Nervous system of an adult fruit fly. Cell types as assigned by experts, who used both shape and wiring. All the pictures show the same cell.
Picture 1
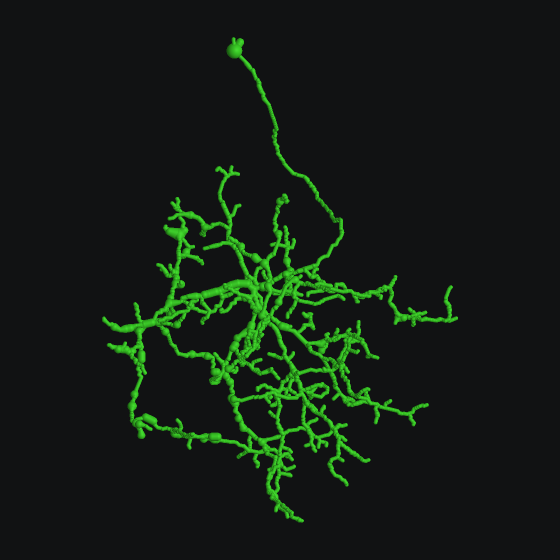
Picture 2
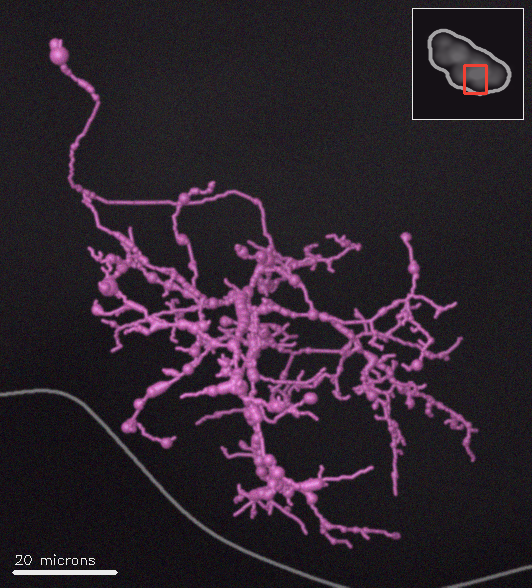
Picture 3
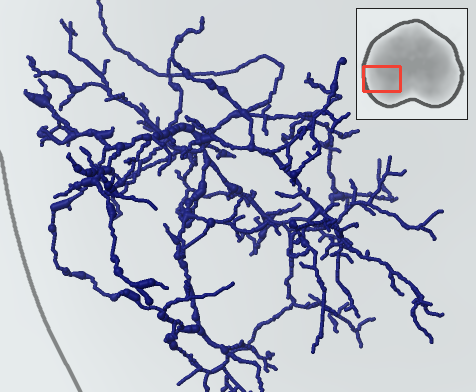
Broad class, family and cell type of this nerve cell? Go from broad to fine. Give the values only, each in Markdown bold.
**nerve-cord intrinsic neuron**, **hemilineage 21A**, **IN21A037**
